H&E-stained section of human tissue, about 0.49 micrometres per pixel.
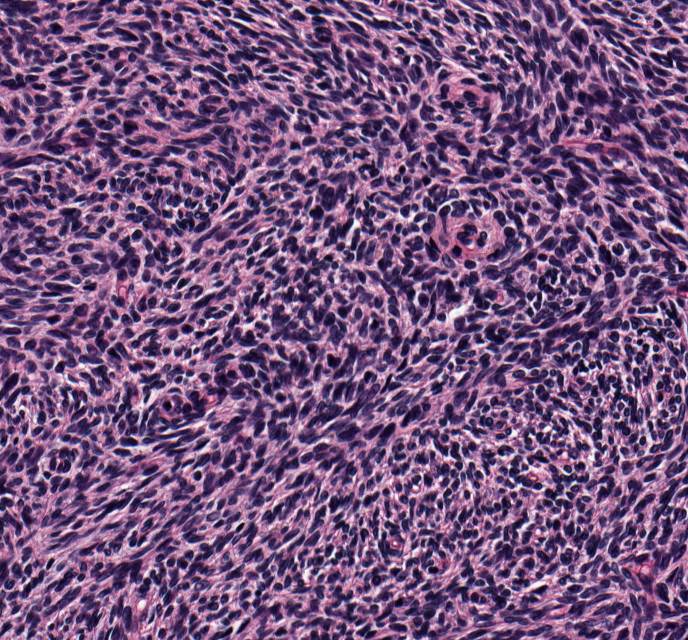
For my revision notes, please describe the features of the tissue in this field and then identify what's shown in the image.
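See how densely the spindle cells pack the whole field, in short, interlacing, swirling fascicles. Their cytoplasm is scant and pale pink, and the cell borders are indistinct. In the upper centre-right, cells are whorled around a small vessel with a pink wall. Stroma between the cells is scant, only thin pink strands. This tissue is ovary.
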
